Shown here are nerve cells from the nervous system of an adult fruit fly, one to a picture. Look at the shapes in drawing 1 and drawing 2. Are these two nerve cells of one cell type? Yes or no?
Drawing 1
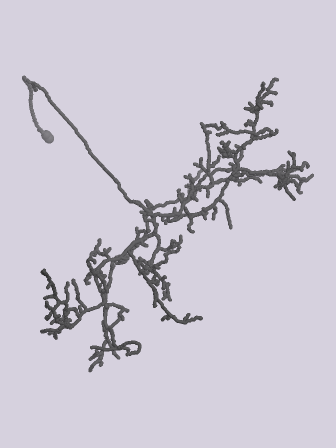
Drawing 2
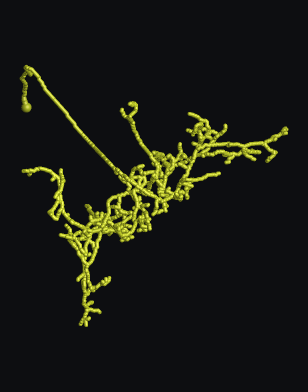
yes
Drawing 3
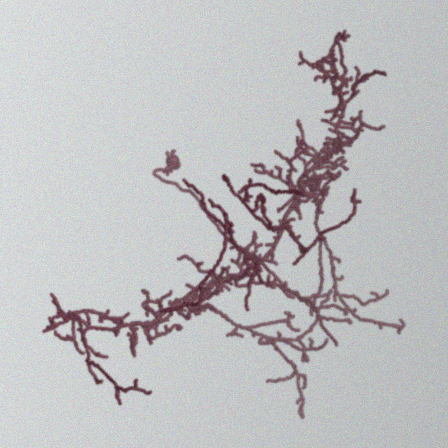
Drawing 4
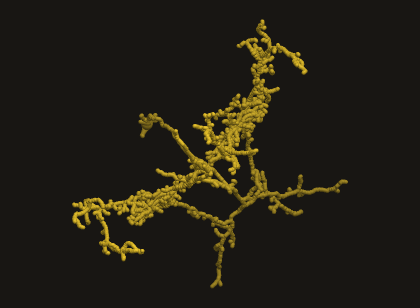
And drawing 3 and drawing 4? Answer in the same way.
yes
